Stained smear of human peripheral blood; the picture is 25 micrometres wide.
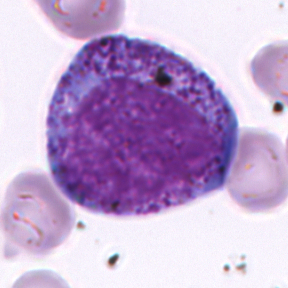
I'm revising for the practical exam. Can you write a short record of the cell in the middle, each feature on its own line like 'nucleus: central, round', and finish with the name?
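Size: about 17 micrometres across
Cytoplasm: rim widest along the top, above the nucleus
Chromatin: fine and evenly granular, not coarsely clumped
Granules: numerous, dark purple, in the cytoplasm and over the nucleus
Large granule: one, black, in the upper cytoplasm above the nucleus
Name: promyelocyte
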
